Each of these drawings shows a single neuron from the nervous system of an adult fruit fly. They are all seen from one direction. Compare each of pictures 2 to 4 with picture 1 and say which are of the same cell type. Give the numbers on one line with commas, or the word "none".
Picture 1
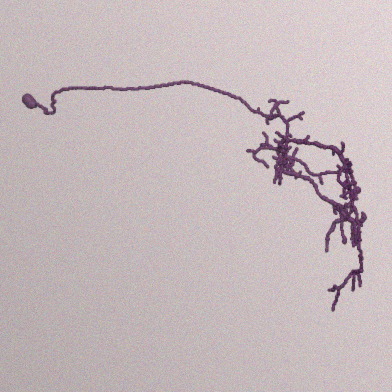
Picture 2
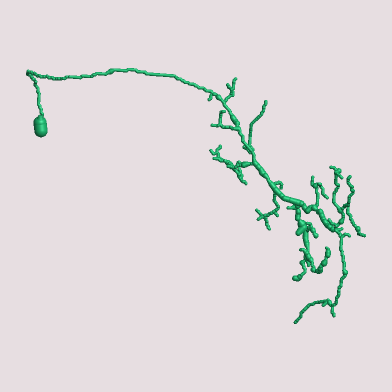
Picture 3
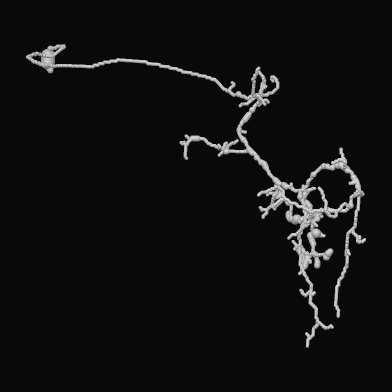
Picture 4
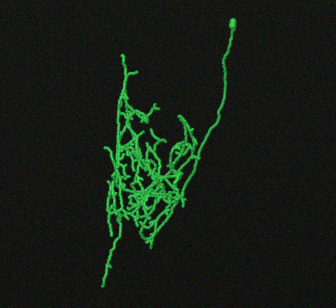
2, 3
